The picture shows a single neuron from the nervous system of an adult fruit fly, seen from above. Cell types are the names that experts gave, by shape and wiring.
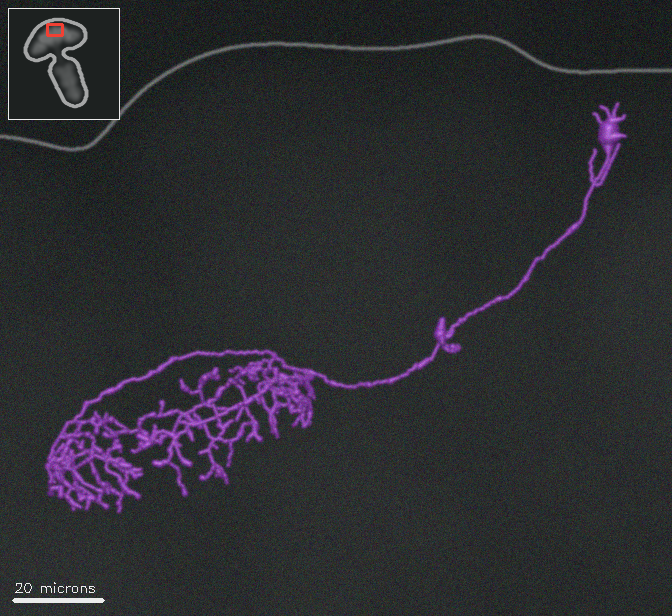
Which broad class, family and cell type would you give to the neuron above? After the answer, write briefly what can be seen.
This is a central-brain intrinsic neuron. The family is hemilineage EBa1. The cell type is ER4d. It lies in the brain. The cell body is at the upper right of the picture. From left to right in the picture it spans about 130 microns.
